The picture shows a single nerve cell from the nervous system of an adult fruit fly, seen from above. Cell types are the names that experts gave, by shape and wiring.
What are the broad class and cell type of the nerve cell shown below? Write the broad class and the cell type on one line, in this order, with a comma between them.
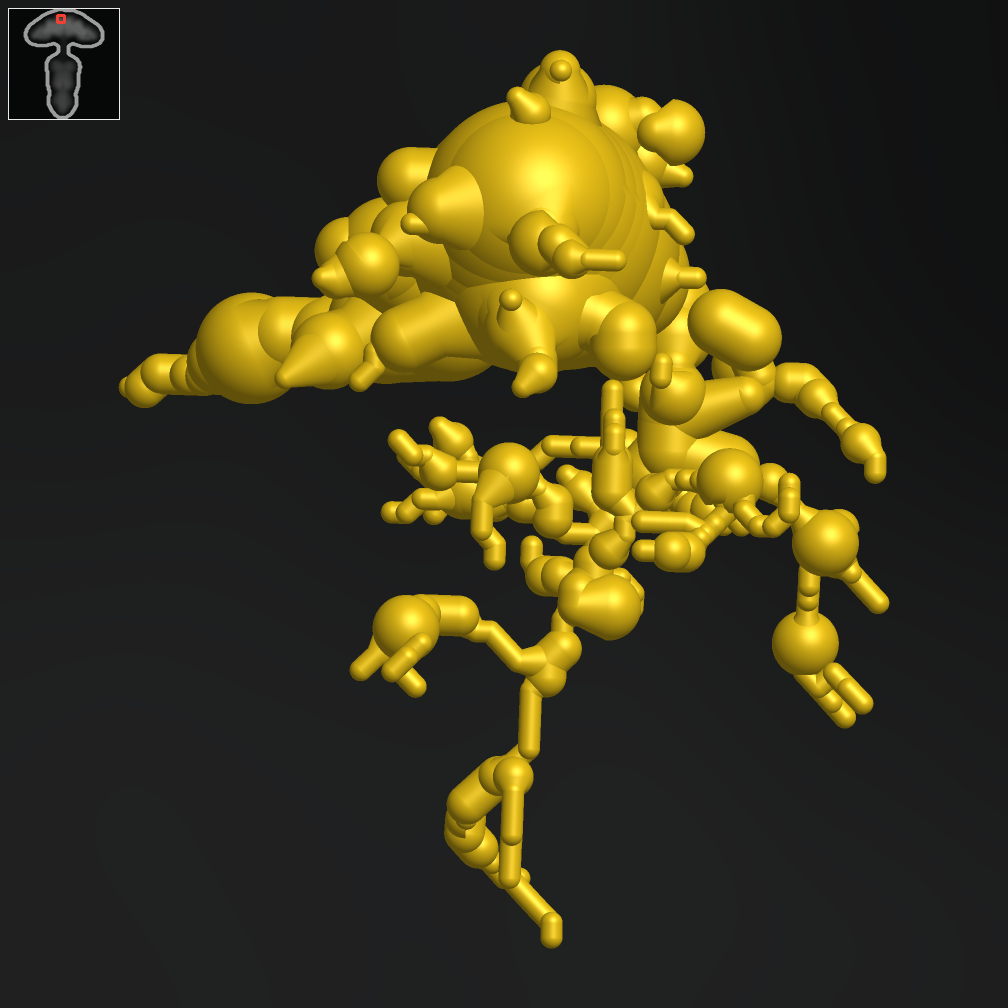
motor neuron of the brain, CEM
